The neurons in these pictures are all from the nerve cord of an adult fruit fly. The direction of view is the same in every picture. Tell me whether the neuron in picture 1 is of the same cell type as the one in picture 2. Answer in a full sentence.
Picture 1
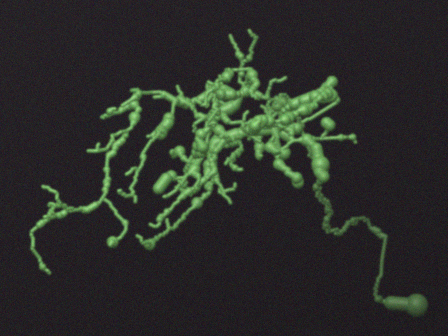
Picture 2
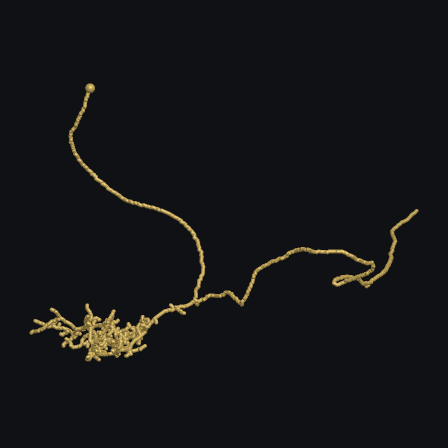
They are of different cell types.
